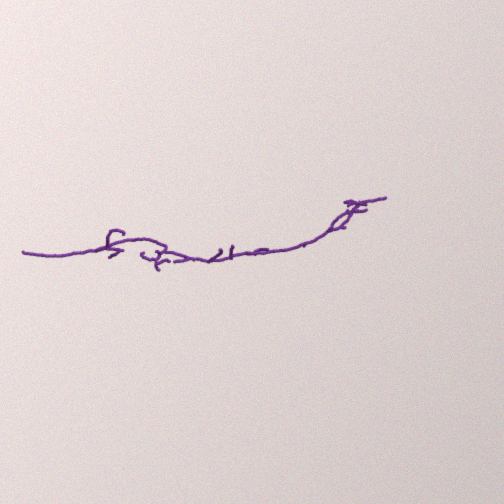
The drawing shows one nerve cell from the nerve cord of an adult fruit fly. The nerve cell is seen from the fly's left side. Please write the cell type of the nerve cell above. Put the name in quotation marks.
"DNge128"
